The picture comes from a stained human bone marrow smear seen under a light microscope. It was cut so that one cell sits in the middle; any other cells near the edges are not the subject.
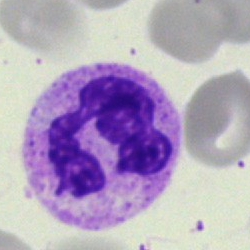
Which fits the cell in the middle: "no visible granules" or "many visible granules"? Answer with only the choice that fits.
Many visible granules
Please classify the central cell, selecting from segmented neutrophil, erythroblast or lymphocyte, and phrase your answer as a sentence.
This crop's central cell is a segmented neutrophil.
